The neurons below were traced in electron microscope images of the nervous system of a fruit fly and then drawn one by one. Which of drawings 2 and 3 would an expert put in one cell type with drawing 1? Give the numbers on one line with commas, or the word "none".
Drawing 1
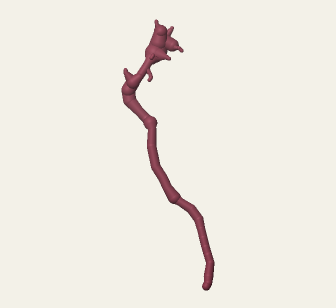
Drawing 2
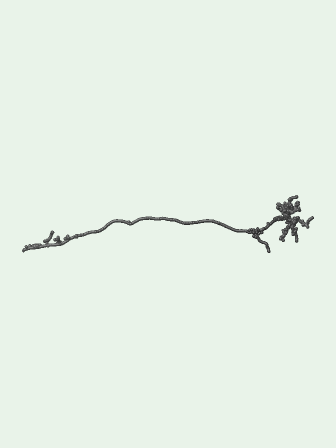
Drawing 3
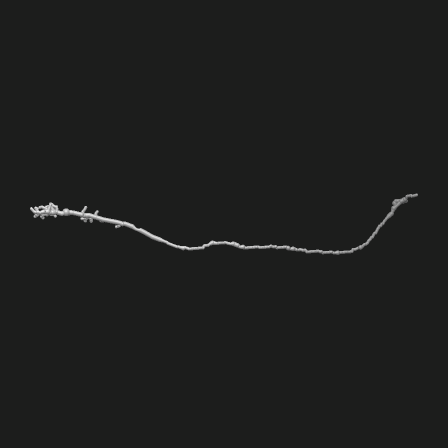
none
